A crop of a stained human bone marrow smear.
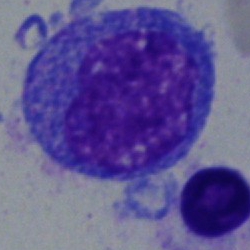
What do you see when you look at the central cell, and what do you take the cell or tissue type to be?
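Looking at the outline, I'd call it roughly round, though the edge is slightly ragged. There's a moderate rim of blue cytoplasm, widest on the left. Its texture seems faintly grainy, but I can't find coarse distinct granules, and no clear vacuoles either. I'd name this a blast.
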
